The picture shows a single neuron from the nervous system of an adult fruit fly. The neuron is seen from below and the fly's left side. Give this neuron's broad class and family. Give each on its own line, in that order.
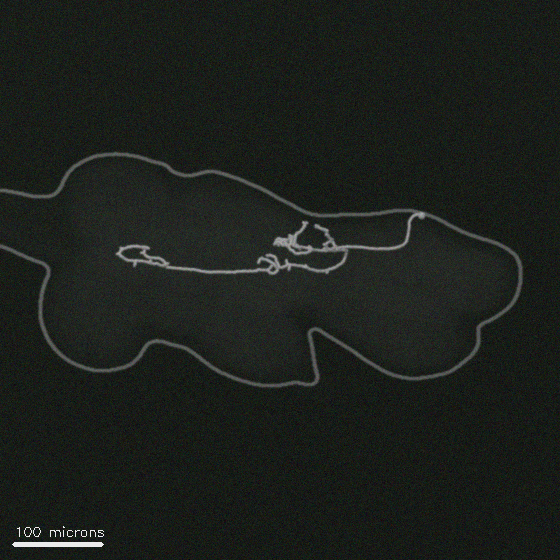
nerve-cord intrinsic neuron
hemilineage 06A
